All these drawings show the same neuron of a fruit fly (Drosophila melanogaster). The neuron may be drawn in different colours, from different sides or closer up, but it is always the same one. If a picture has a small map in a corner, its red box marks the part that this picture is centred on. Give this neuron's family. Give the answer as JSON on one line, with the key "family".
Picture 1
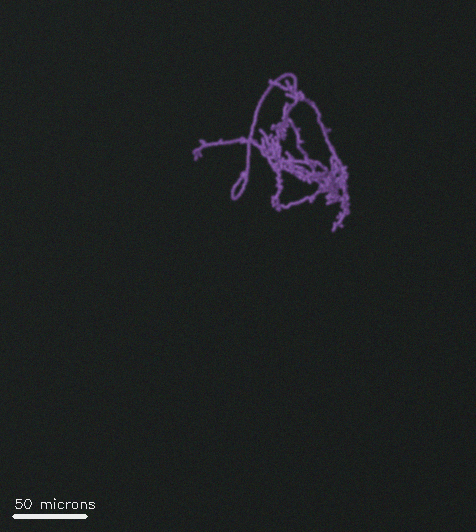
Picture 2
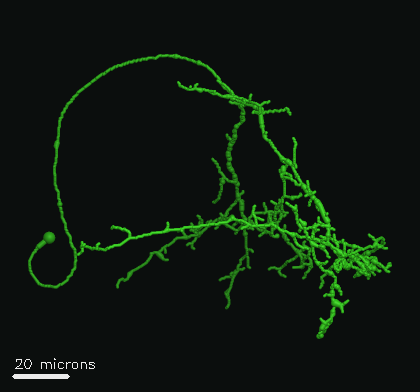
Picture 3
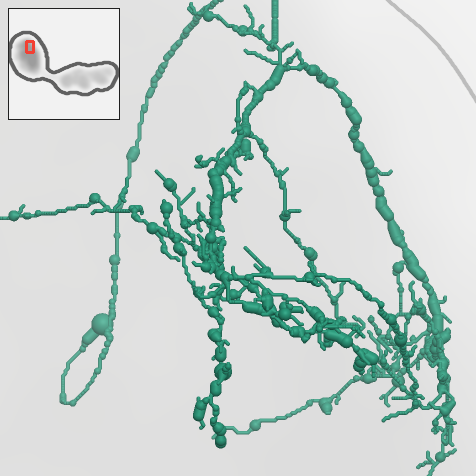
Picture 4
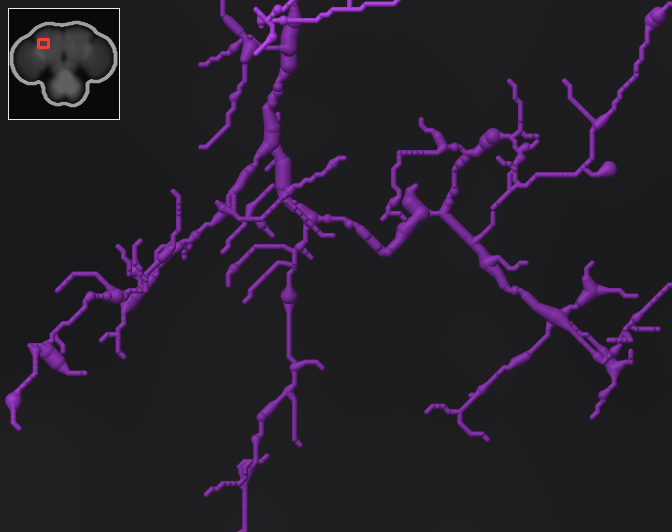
{"family": "hemilineage SLPav2"}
